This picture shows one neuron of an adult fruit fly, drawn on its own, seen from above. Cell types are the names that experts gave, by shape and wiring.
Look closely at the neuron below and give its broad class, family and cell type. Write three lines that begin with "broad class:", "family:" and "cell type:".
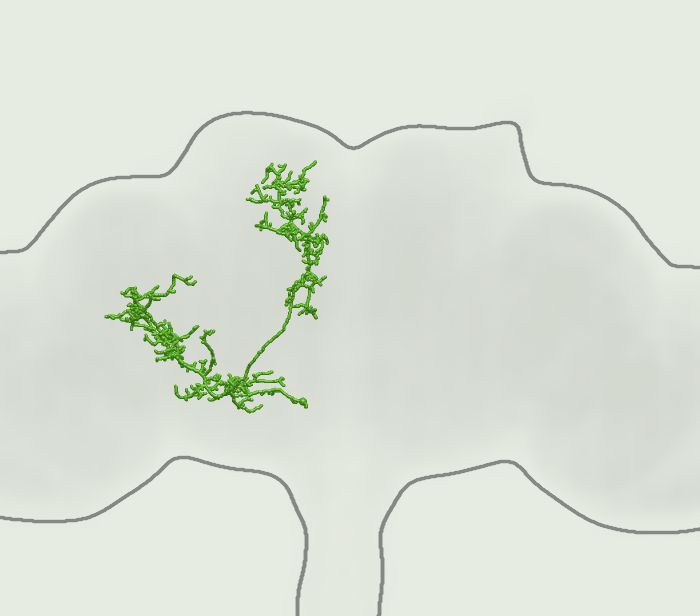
broad class: central-brain intrinsic neuron
family: hemilineage DM3_dorso_lateral
cell type: SMP311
